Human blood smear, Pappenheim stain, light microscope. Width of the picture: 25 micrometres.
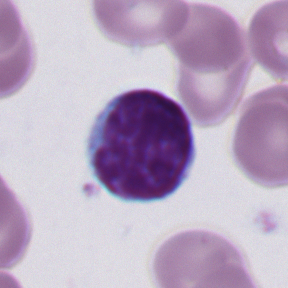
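Typical lymphocyte, middle cell, stained human peripheral blood smear. Cell about 10 micrometres across; round nucleus about 9 micrometres across, filling about 80% of the cell's area. Nucleus dark purple; chromatin dense, coarsely clumped. Cytoplasm pale blue, a thin rim widest on the left side.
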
